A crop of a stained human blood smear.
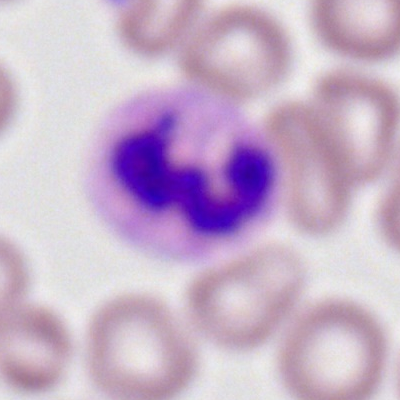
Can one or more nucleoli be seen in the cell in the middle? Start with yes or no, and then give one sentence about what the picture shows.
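No. No nucleoli are visible in the nucleus.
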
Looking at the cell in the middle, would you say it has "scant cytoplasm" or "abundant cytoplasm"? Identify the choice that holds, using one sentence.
Its cytoplasm is plentiful around the nucleus.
